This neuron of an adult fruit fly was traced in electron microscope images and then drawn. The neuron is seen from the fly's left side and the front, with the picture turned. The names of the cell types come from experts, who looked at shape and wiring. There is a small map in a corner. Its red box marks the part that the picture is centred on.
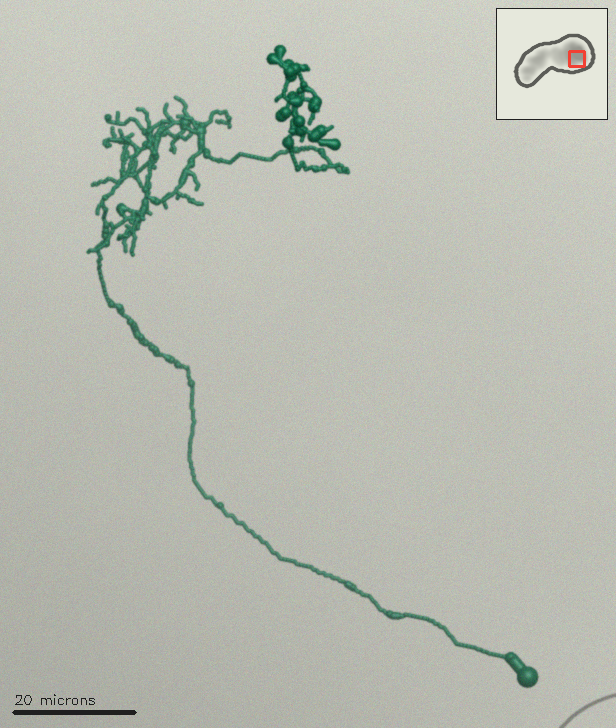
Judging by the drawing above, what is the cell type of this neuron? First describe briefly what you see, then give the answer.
The cell body is at the lower right of the picture. From top to bottom in the picture it spans about 100 microns. Dozens of branch ends can be seen. This is a central-brain intrinsic neuron. The cell type is FR2.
